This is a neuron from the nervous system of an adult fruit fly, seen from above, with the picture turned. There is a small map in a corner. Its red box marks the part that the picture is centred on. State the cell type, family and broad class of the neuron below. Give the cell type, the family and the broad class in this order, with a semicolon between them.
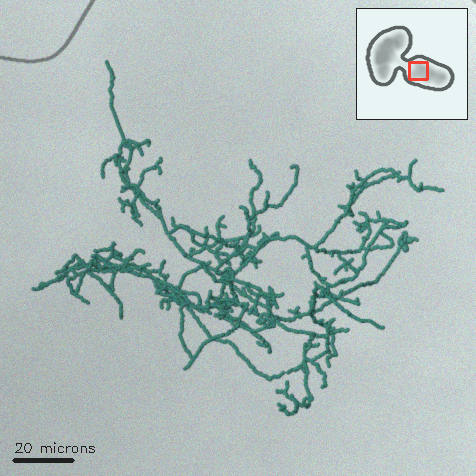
IN05B085; hemilineage 05B; nerve-cord intrinsic neuron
